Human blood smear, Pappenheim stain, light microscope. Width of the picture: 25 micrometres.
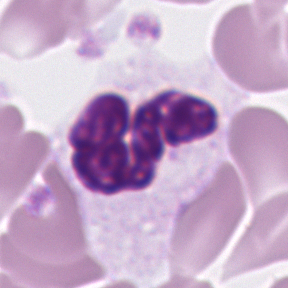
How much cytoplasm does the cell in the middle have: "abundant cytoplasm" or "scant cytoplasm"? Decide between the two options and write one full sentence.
There is abundant cytoplasm around the nucleus of this cell.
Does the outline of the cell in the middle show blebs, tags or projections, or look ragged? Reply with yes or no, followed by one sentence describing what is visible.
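Yes. The cell outline is irregular, with cytoplasm extending downward between neighbouring red cells.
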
